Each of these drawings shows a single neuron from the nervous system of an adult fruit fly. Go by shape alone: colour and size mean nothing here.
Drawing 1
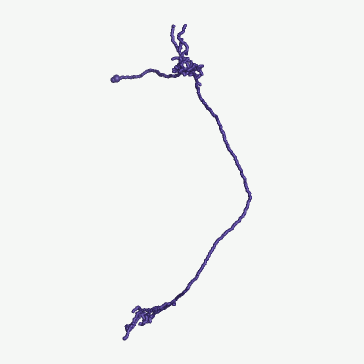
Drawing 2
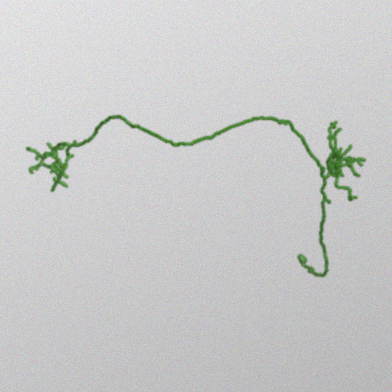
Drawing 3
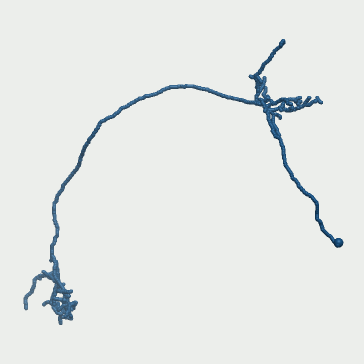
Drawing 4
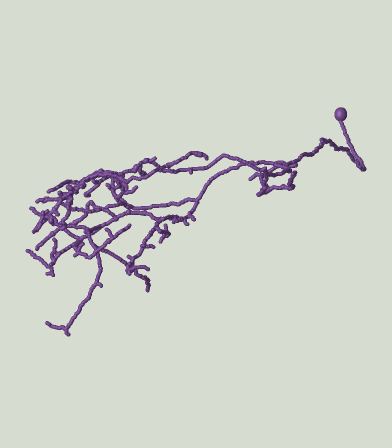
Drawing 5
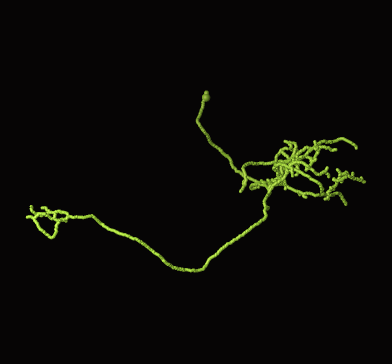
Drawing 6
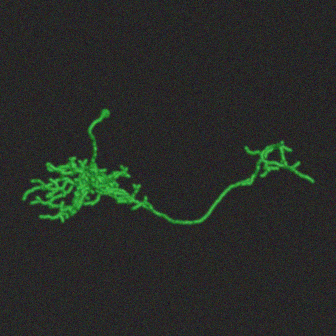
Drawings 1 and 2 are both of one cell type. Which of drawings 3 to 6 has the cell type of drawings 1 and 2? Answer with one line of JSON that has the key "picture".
{"picture": 3}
